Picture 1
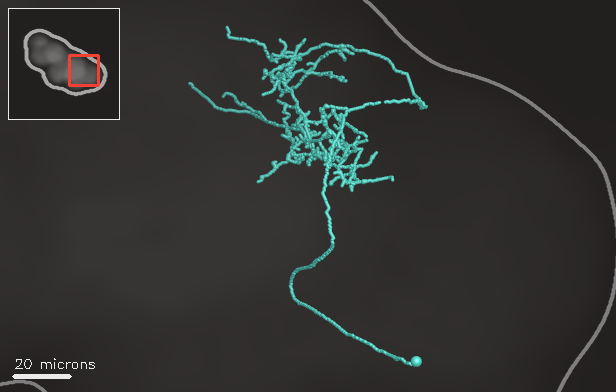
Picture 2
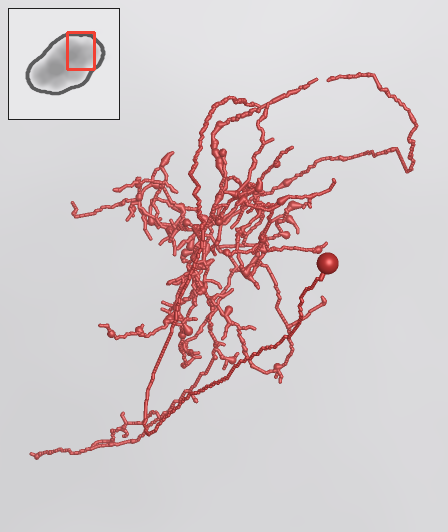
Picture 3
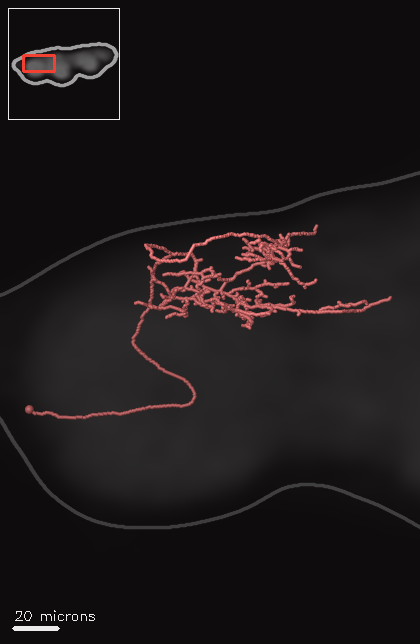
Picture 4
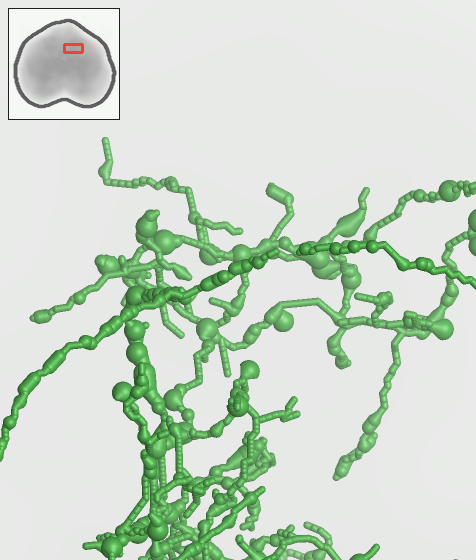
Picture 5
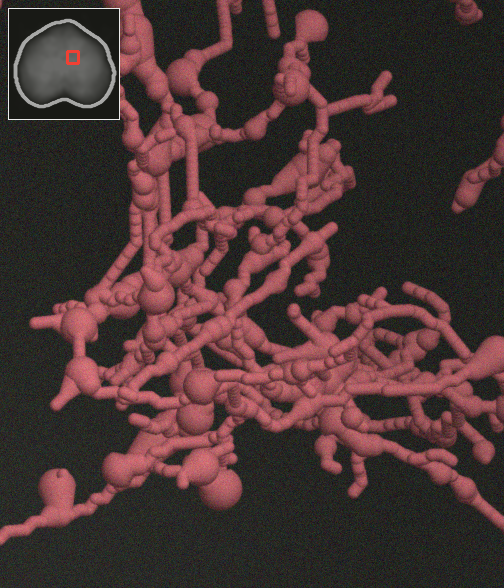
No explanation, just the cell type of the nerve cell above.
IN02A048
